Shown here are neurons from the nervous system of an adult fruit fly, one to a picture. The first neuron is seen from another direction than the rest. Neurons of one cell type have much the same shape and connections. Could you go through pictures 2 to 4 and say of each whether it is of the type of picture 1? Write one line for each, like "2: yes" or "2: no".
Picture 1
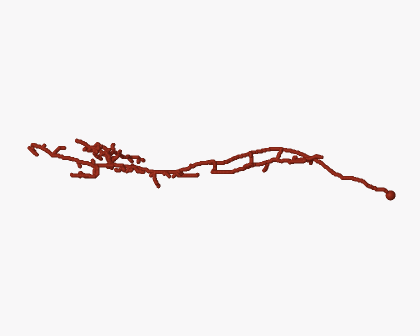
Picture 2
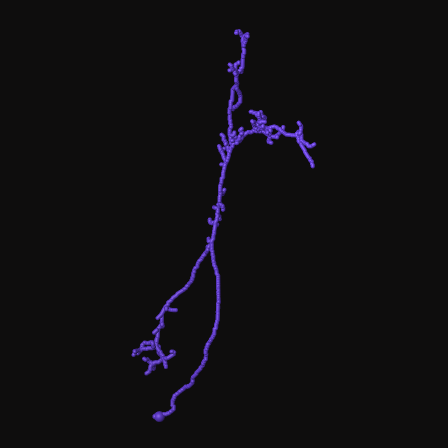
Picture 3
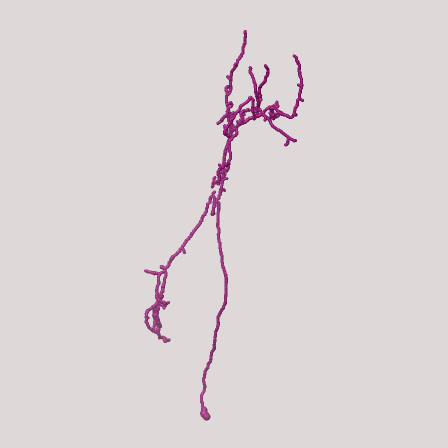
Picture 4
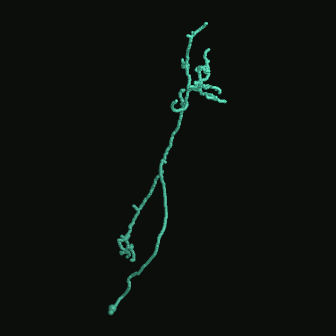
2: yes
3: yes
4: yes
